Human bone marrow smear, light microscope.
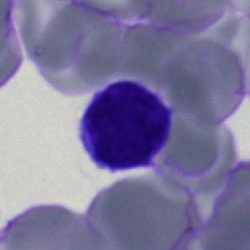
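A lymphocyte with a round, smooth outline, its nucleus filling nearly the whole cell and leaving at most a very thin rim of cytoplasm. The chromatin is dense and stains deep purple, and I can see no nucleoli in the nucleus.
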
